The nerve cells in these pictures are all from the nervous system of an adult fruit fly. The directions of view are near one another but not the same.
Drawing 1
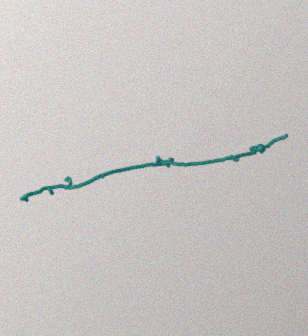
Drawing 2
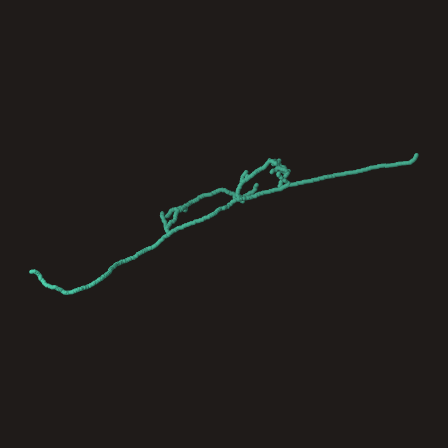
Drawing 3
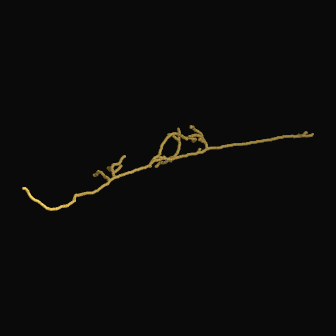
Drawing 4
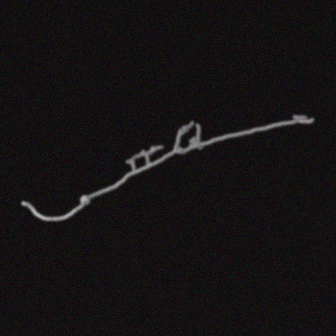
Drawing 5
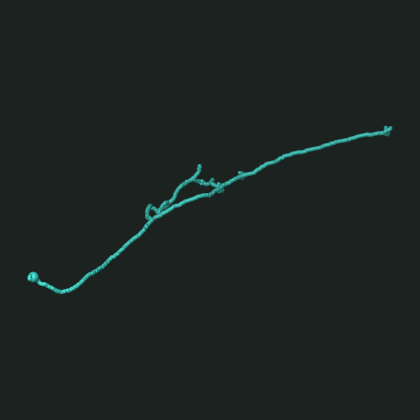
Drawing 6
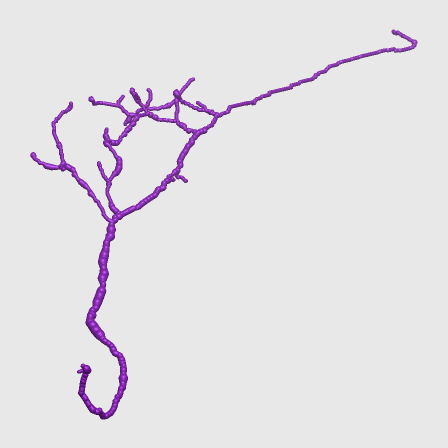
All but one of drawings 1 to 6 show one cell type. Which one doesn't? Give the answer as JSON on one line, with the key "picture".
{"picture": 1}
